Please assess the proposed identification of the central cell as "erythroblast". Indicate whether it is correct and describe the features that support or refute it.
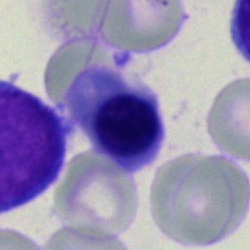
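What tips it is the cytoplasm's pale greyish-lilac colour, together with chromatin that is very dark purple and nearly uniform across the nucleus.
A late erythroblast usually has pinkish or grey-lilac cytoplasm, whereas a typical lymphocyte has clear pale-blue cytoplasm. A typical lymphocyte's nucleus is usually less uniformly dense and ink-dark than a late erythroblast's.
So erythroblast fits, and lymphocyte doesn't. The oval outline runs longest from upper left to lower right, no nucleoli are visible, and the moderate rim of cytoplasm lies mostly at the upper left.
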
